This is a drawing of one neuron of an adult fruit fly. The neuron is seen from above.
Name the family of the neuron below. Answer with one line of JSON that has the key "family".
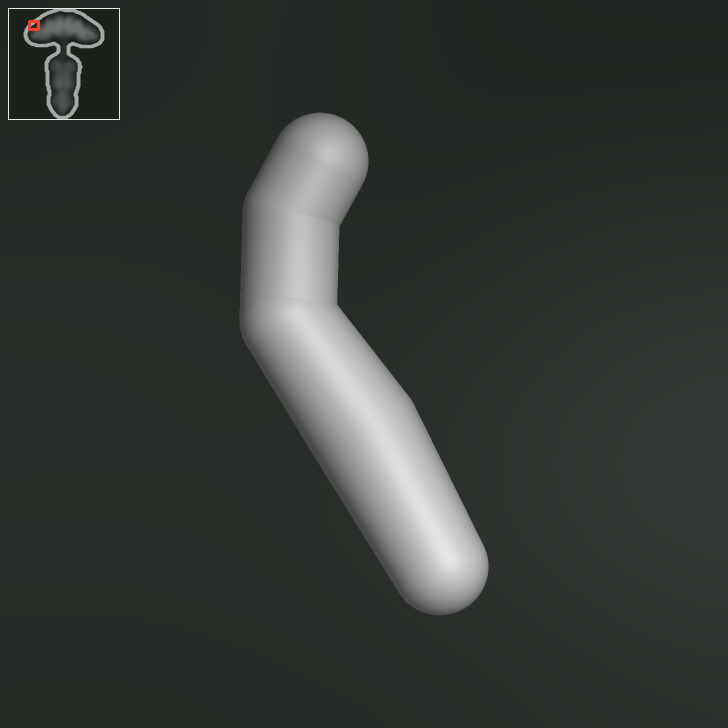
{"family": "class visual"}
